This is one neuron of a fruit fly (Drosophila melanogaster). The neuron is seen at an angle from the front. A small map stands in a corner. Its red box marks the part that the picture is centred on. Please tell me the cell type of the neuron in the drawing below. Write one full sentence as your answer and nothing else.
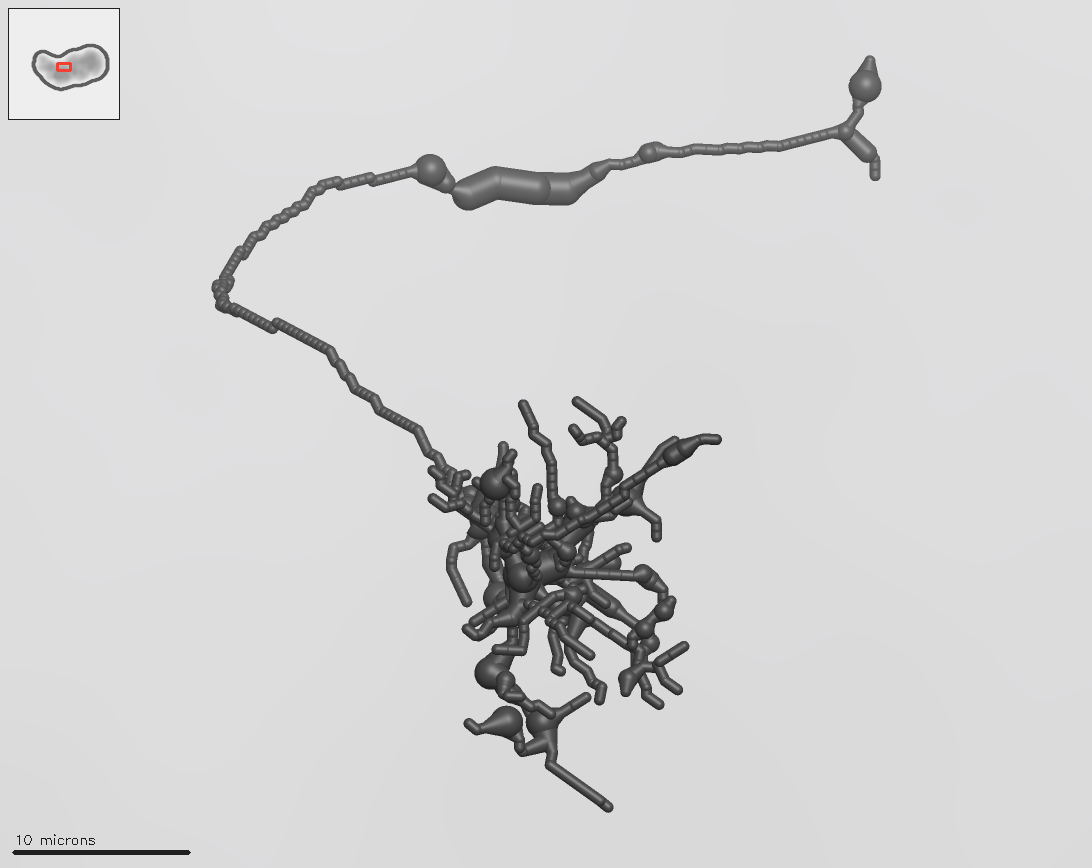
To this neuron applies the cell type name Tm4.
